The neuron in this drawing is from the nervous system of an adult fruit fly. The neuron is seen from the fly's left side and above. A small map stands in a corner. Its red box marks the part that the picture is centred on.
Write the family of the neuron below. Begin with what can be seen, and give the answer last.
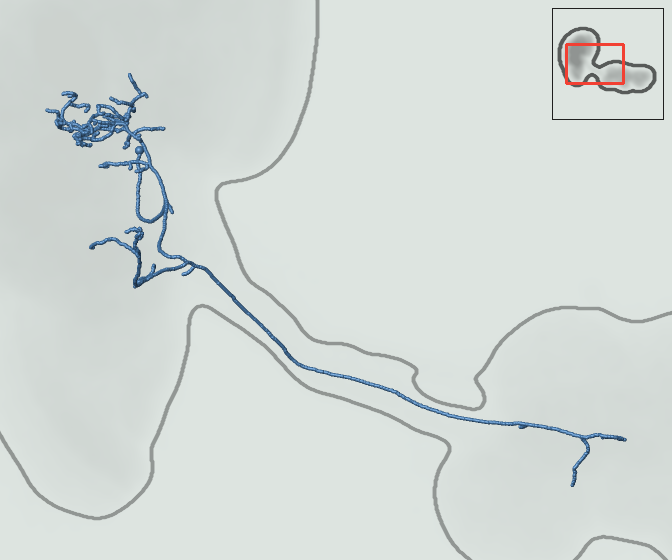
Its cell body lies at the upper left of the picture. In this view it is wider than it is tall. Its broad class is descending neuron. Its family is hemilineage LB7.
